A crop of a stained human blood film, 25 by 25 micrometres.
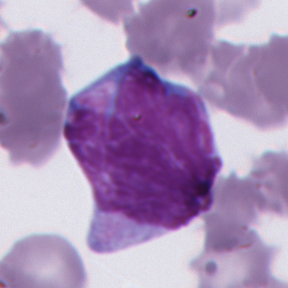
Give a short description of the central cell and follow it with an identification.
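First, the nucleus: a single unlobed mass whose angular shape follows the cell outline. Next, the cytoplasm: scant and pale grey-blue, seen mainly as a cap at the lower edge of the cell. It shows neither visible granules nor vacuoles. The central cell is a myeloblast.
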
